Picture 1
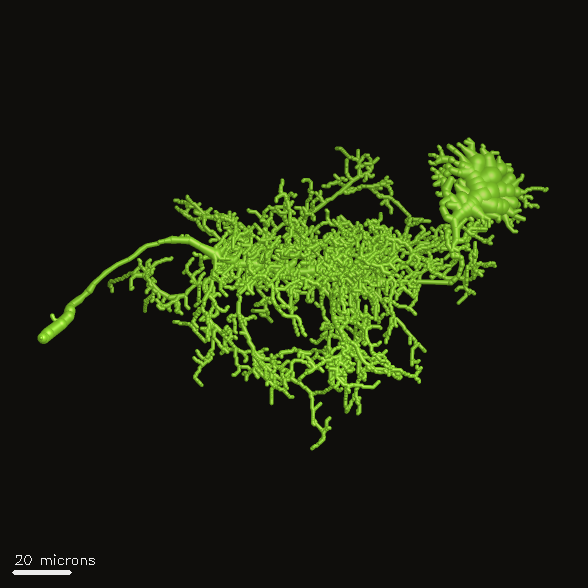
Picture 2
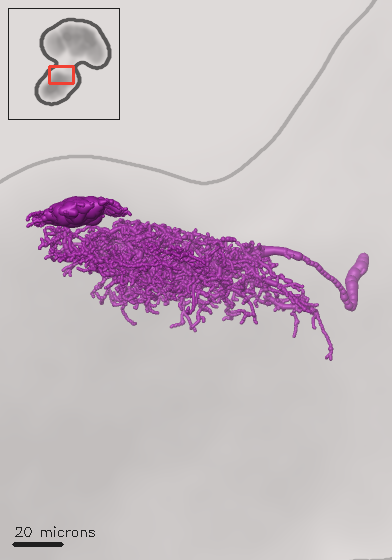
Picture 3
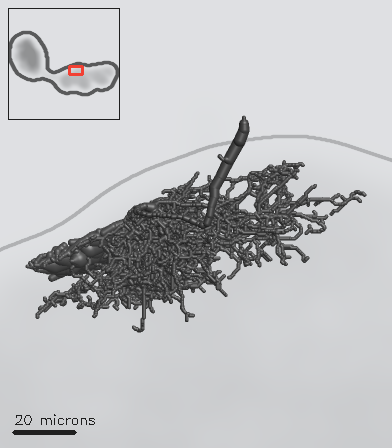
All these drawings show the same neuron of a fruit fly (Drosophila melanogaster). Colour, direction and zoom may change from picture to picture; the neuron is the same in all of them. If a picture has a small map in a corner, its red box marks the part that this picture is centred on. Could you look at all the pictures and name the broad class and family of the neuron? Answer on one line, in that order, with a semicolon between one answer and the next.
motor neuron of the nerve cord; hemilineage 18X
